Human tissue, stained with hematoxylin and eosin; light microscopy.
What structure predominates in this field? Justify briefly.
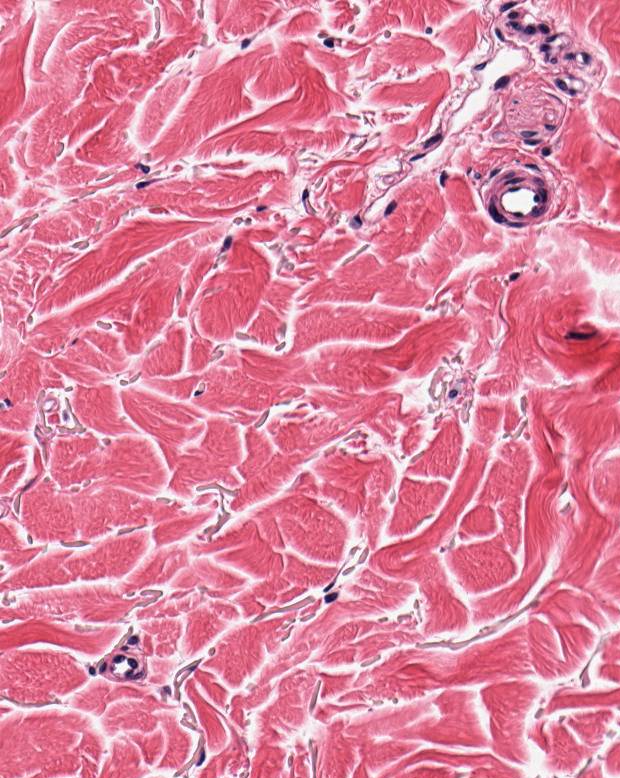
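I'd say dermis. Closely packed, strongly eosinophilic fibres fill everything, running in many directions and interlacing.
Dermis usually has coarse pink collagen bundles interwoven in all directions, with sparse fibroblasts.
Nuclei are sparse, mostly slender dark profiles lying in narrow spaces between fibres, and at upper right there's a small round thick-walled vessel with an open, empty lumen. No fat cells, epithelium or glands.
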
